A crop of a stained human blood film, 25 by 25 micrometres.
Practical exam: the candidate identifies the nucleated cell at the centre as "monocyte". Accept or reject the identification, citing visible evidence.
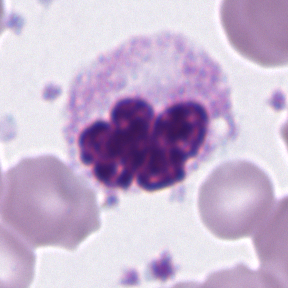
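As I read it, this isn't a monocyte; it's a segmented neutrophil. Start with the cytoplasm: it's pale, not blue, and filled with fine lilac-pink granules.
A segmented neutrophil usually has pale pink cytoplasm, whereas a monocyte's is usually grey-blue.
So the cytoplasm's colour weighs against monocyte. Next, the chromatin is dark purple and coarsely clumped, which speaks for segmented neutrophil.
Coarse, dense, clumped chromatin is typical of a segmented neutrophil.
Beyond that, the roughly round cell holds its nucleus, about 12 by 8 micrometres, in the lower half, with a small clear round space at the nucleus's right edge.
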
